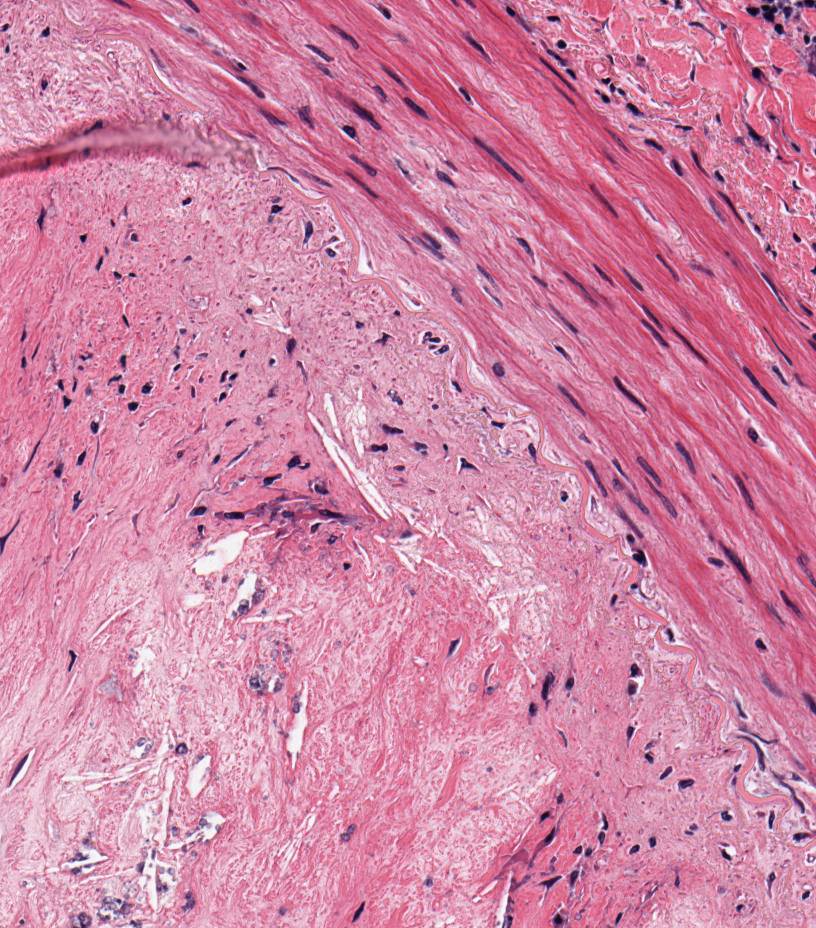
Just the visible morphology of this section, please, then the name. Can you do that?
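Start with the upper right band: there, smooth muscle cells with elongated, cigar-shaped nuclei run in parallel from upper left toward lower right. Now look for the thin, wavy, glassy pink line that marks the border between the muscle band and the paler region. In that region's lower left part lie small clusters of purple granular material. Notice: no epithelial lining appears anywhere. This is a coronary artery.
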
